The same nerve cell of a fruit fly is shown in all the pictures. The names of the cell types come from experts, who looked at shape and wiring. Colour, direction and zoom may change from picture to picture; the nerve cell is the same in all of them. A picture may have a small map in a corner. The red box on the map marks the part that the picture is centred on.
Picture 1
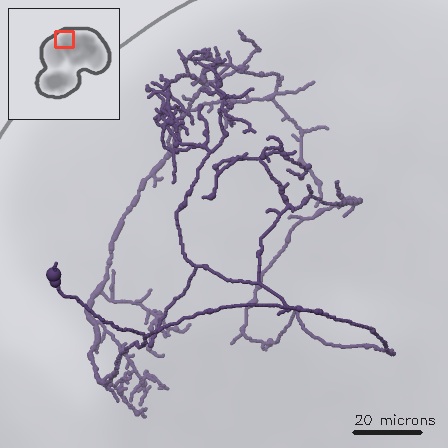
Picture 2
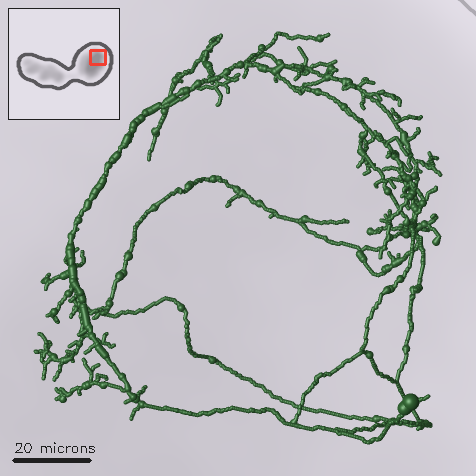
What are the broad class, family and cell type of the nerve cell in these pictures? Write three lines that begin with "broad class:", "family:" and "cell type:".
broad class: central-brain intrinsic neuron
family: hemilineage SLPav1_medial
cell type: SLP223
